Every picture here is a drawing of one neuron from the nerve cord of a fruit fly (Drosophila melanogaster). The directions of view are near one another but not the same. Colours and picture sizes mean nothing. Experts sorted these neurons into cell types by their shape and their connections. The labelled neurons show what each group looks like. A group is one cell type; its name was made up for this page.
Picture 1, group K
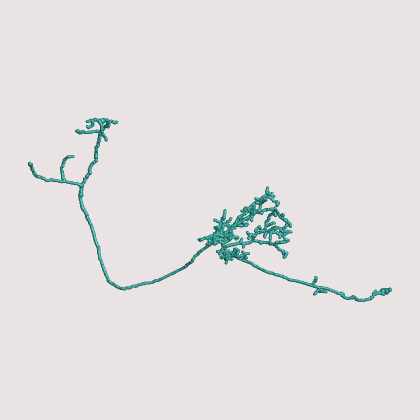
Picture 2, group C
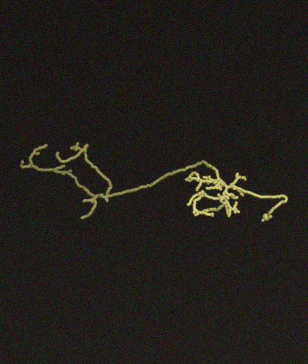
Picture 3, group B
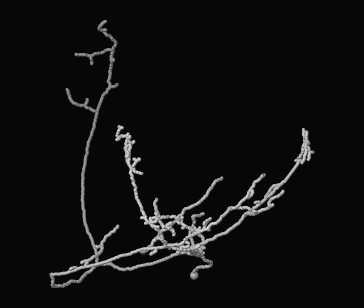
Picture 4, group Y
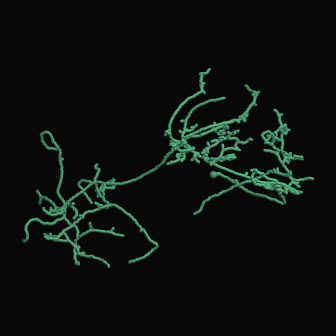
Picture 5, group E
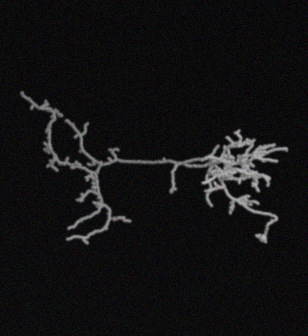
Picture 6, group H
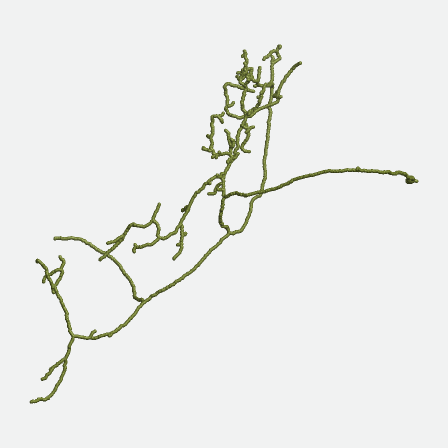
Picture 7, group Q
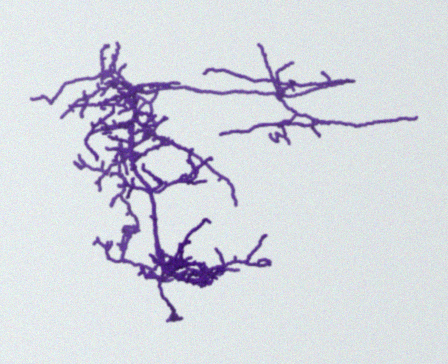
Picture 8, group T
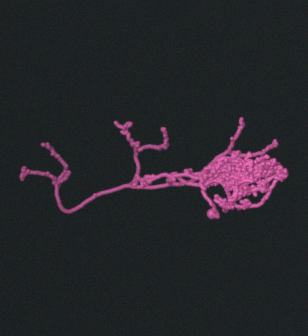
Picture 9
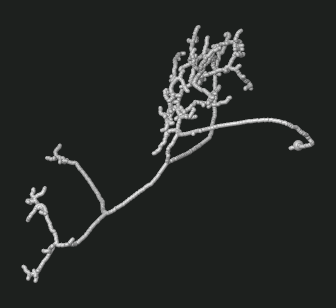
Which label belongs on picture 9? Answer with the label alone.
group H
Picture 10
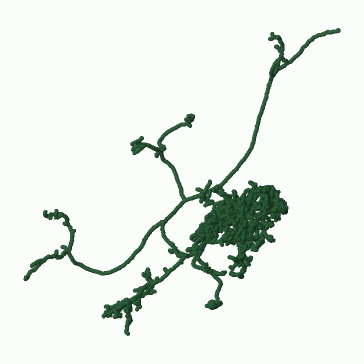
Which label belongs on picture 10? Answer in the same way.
group T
